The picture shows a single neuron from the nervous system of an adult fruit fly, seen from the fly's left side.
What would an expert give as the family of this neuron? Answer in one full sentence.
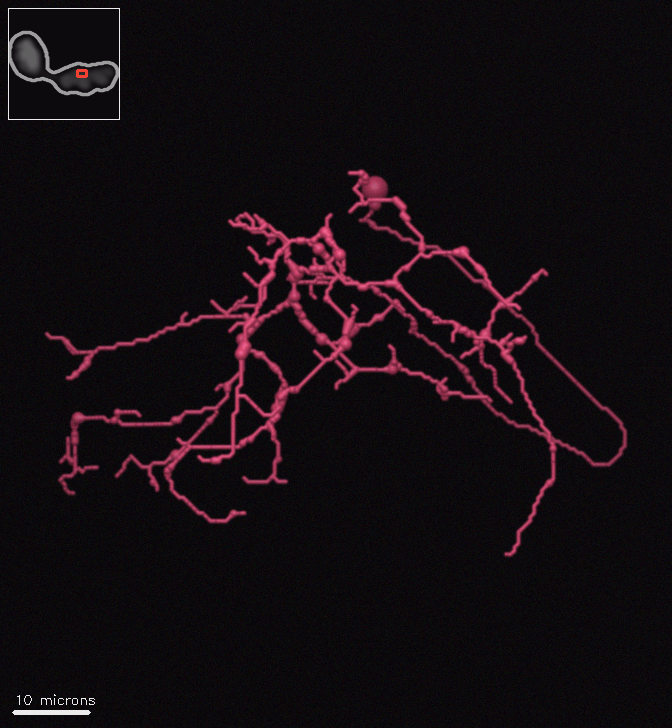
It is hemilineage 11B that is the family of this neuron.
